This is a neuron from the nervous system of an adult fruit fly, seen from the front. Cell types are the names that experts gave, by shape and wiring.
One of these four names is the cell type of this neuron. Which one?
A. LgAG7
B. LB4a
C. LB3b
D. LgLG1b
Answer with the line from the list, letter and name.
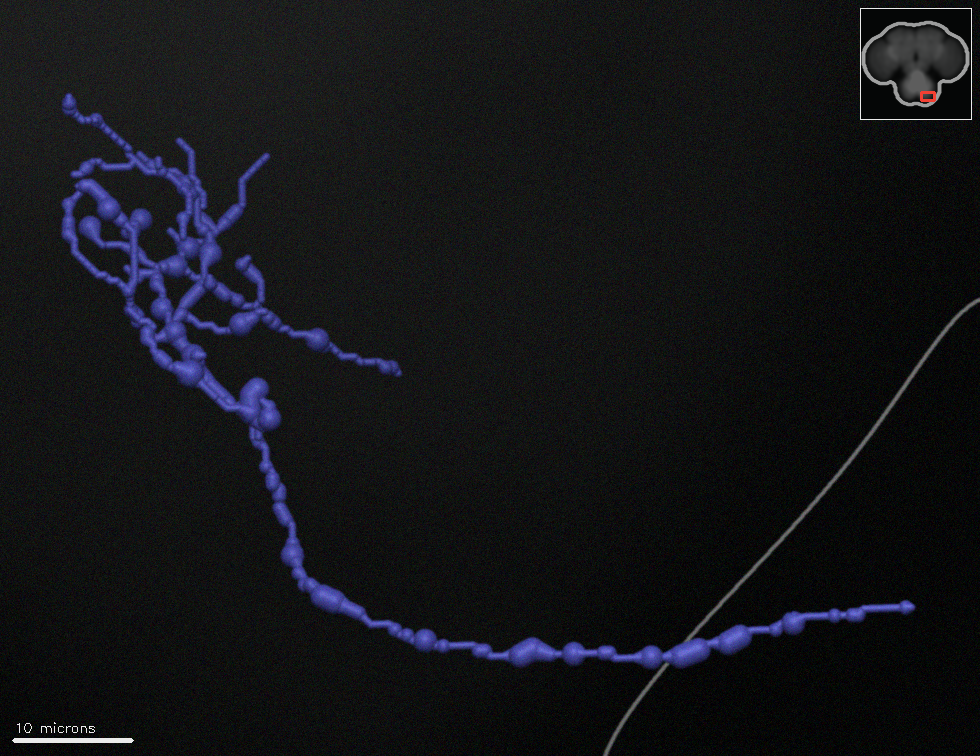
D. LgLG1b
